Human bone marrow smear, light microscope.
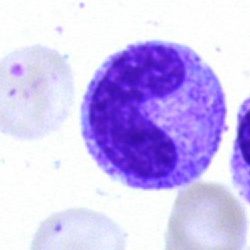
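Band neutrophil, the cell in the middle of this stained bone marrow smear. First, its outline is round. Next, the nucleus lies mainly in the left part of the cell, with dense, dark purple chromatin in coarse clumps. Last, fine purple granules fill the cytoplasm.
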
